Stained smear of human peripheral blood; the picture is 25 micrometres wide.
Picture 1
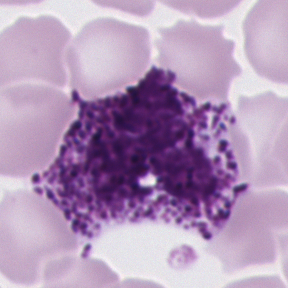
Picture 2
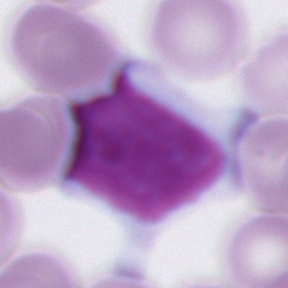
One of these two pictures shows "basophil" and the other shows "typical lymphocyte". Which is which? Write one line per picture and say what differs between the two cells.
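In picture 1 we see a basophil: The cell is crowded with coarse, dark purple granules.
In picture 2 we see a typical lymphocyte: No granules are visible in the cell.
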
